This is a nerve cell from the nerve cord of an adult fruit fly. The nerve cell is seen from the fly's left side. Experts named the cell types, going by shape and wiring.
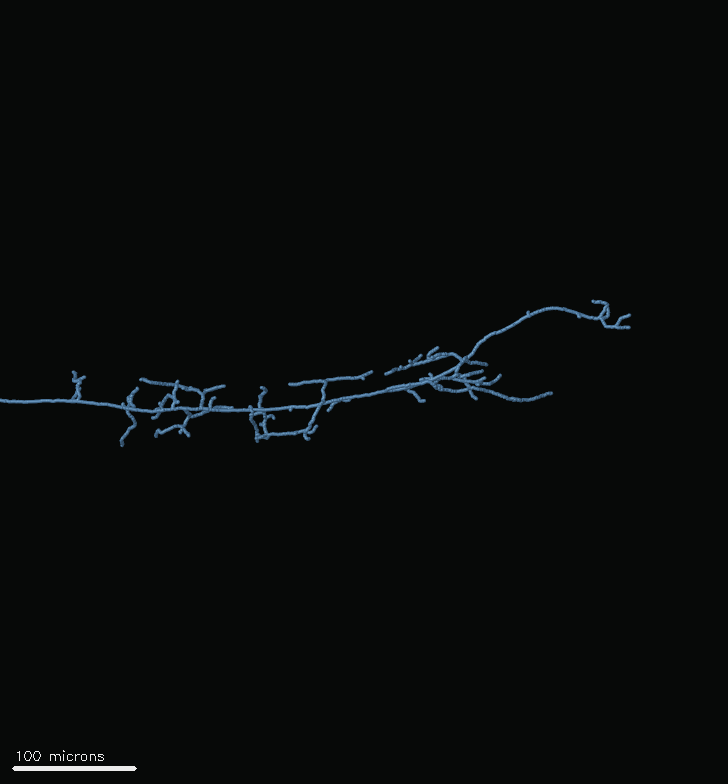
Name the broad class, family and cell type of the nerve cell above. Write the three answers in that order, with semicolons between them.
descending neuron; DNp; DNp12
